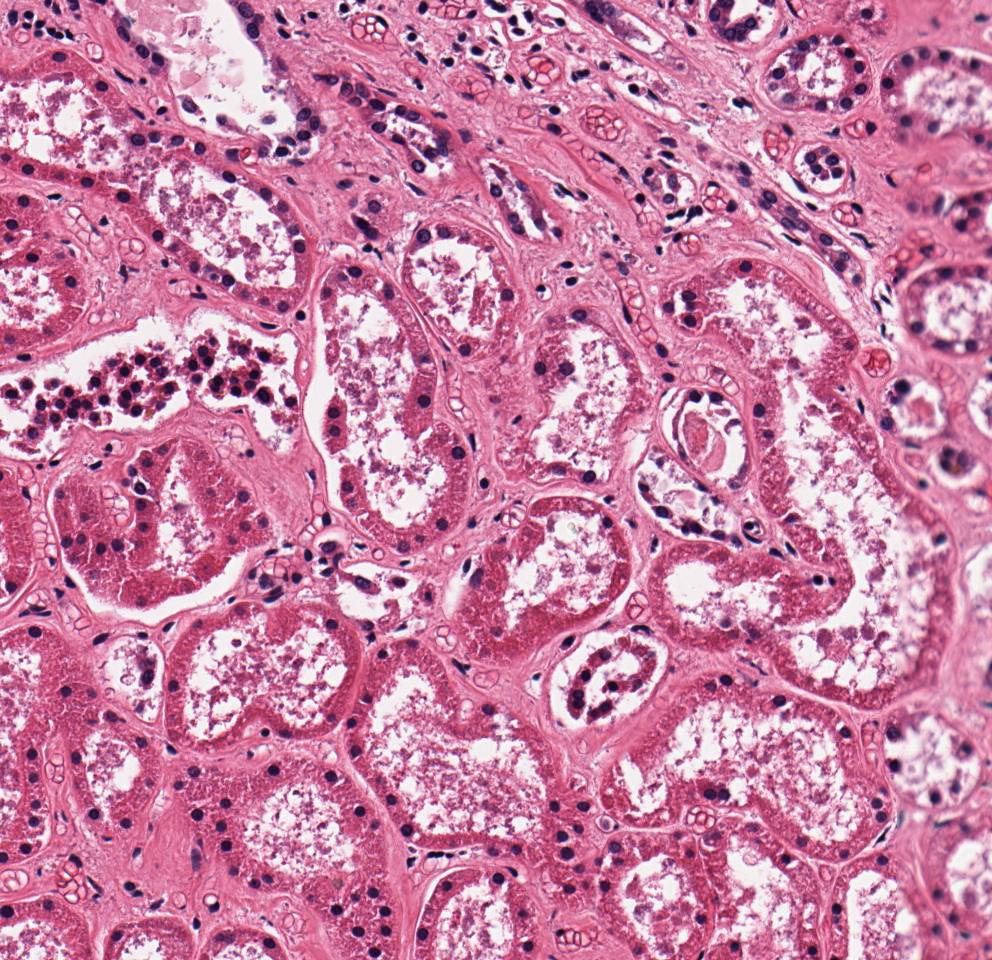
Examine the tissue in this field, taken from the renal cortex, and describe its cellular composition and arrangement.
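Closely packed tubules, cut in varied planes, fill the field and are separated by thin strands of stroma. Most of their lumens are not empty but hold pale, flocculent, finely granular material. At the upper left, an elongated lumen contains many detached cells with dark round nuclei. The stroma is pink and fibrous with scattered spindle nuclei, and it is widest in the upper part of the field.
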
